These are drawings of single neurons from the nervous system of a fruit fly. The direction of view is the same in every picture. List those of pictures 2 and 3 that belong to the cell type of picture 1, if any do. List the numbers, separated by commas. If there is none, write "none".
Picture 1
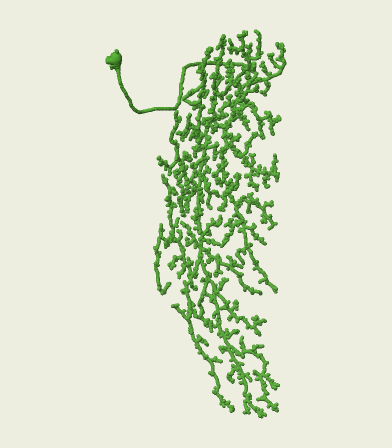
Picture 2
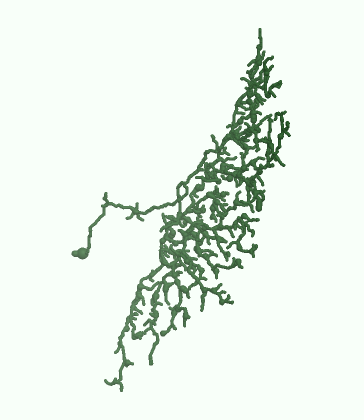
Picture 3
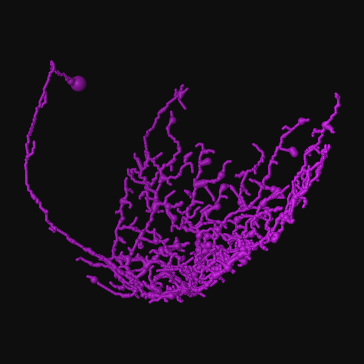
none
